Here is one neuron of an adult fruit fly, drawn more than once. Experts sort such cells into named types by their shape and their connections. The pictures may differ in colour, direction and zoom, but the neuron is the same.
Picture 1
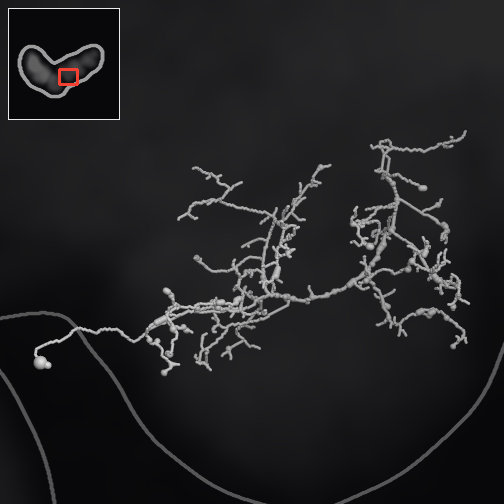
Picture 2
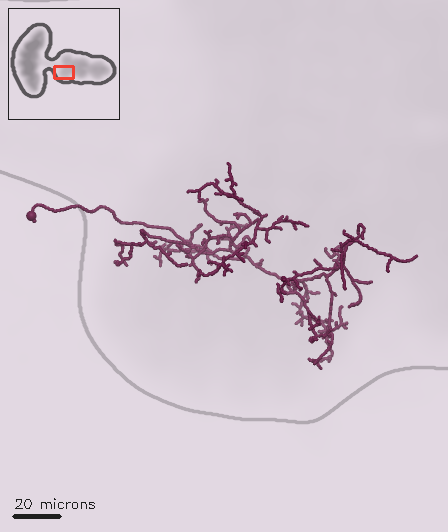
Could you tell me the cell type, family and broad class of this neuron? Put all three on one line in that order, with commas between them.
IN16B083, hemilineage 16B, nerve-cord intrinsic neuron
